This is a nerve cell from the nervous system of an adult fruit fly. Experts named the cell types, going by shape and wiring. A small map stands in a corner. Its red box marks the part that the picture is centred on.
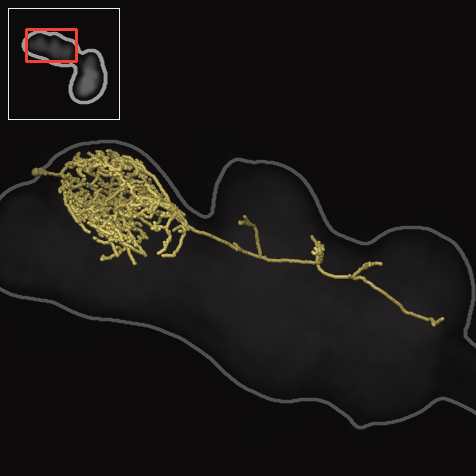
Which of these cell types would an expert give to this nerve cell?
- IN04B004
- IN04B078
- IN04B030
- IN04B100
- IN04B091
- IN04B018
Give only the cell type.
IN04B004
